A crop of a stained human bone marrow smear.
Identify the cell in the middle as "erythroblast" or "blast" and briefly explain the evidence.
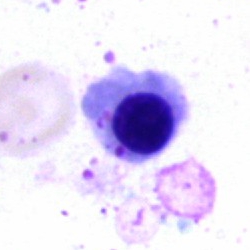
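Erythroblast, not blast. Its nucleus stains a very dark, dense purple throughout.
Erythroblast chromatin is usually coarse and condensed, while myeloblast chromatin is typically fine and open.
The nucleus lies toward the lower right, with more cytoplasm on the upper left. The outline is irregular, with broad rounded bulges along the upper edge. A few small purple dots sit near the lower left margin of the nucleus.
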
